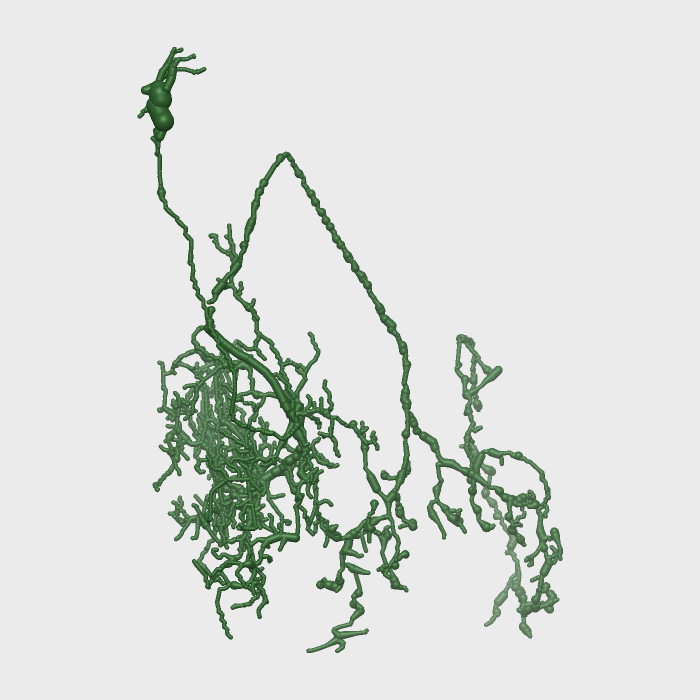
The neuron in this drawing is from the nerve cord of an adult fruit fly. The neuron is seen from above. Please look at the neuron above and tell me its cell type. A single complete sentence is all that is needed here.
The cell type IN19A040 includes this neuron.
